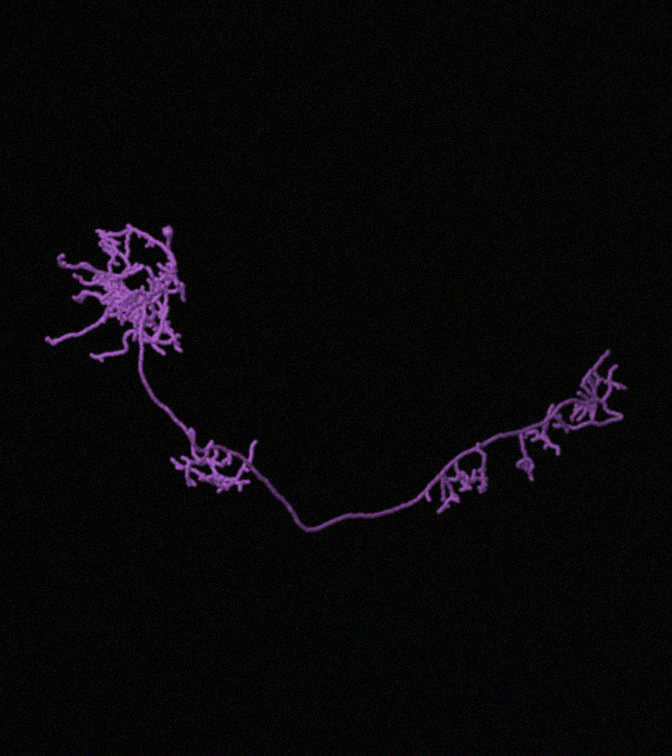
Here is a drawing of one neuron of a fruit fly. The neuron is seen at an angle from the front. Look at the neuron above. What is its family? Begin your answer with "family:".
family: hemilineage SMPpm1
